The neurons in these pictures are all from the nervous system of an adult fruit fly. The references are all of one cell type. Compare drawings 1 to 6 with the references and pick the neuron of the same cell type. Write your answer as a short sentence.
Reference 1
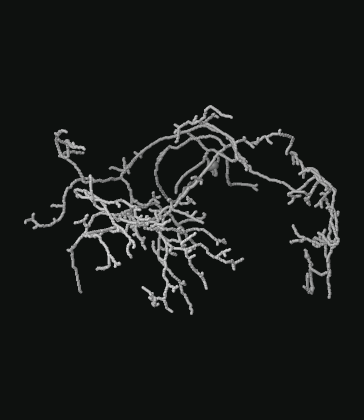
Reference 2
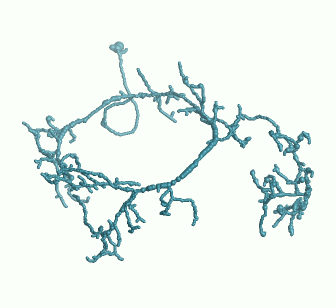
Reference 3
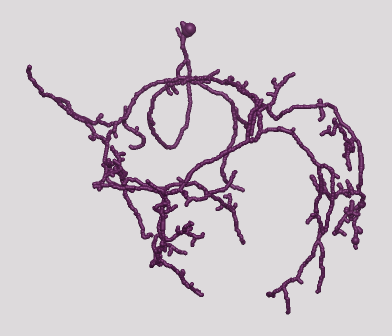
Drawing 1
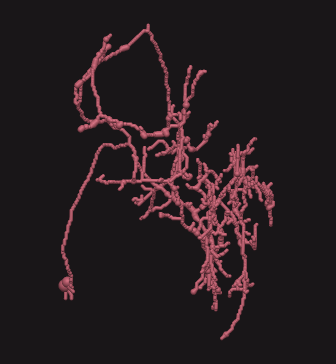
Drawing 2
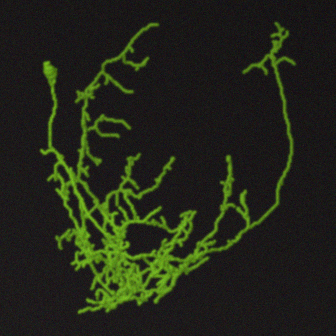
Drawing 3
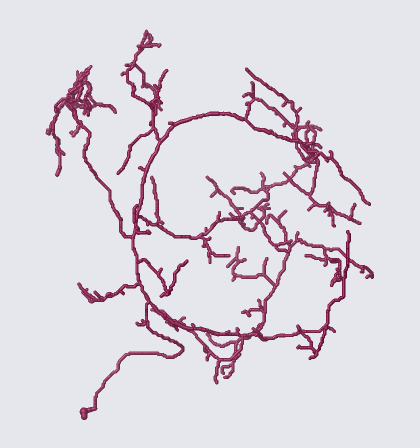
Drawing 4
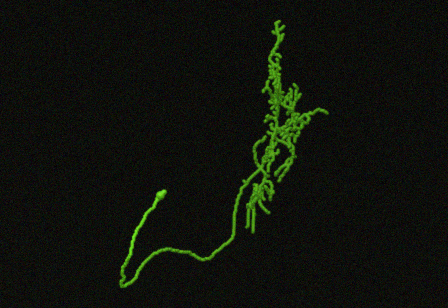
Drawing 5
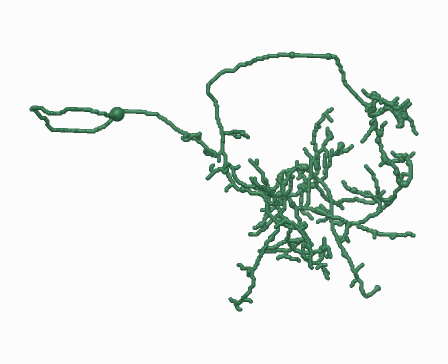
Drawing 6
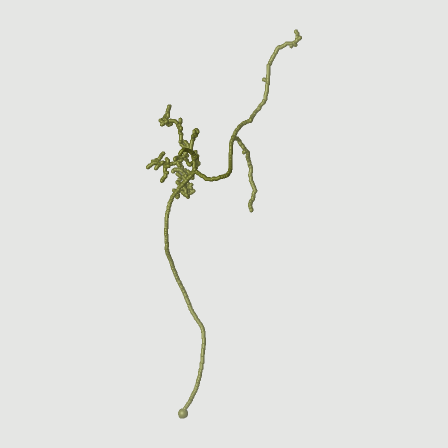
Drawing 3 is of the same cell type.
